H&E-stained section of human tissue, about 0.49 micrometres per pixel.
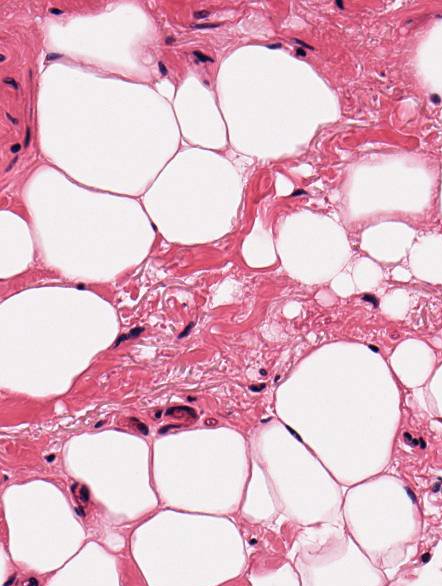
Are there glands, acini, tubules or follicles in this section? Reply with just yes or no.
No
